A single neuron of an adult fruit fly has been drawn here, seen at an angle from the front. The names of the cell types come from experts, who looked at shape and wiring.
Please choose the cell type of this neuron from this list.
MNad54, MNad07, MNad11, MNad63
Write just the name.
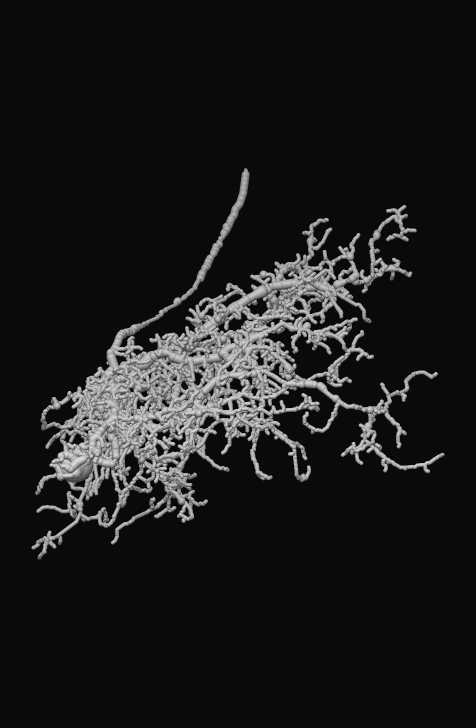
MNad63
